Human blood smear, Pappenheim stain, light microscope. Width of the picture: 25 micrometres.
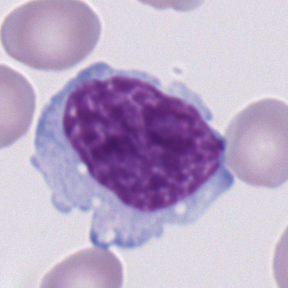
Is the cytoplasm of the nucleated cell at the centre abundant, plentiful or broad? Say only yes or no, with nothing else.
Yes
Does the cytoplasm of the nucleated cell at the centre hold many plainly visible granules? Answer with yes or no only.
No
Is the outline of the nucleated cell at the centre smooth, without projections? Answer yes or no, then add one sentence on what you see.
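No. The cell's outline is irregular, with ragged, frayed edges.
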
